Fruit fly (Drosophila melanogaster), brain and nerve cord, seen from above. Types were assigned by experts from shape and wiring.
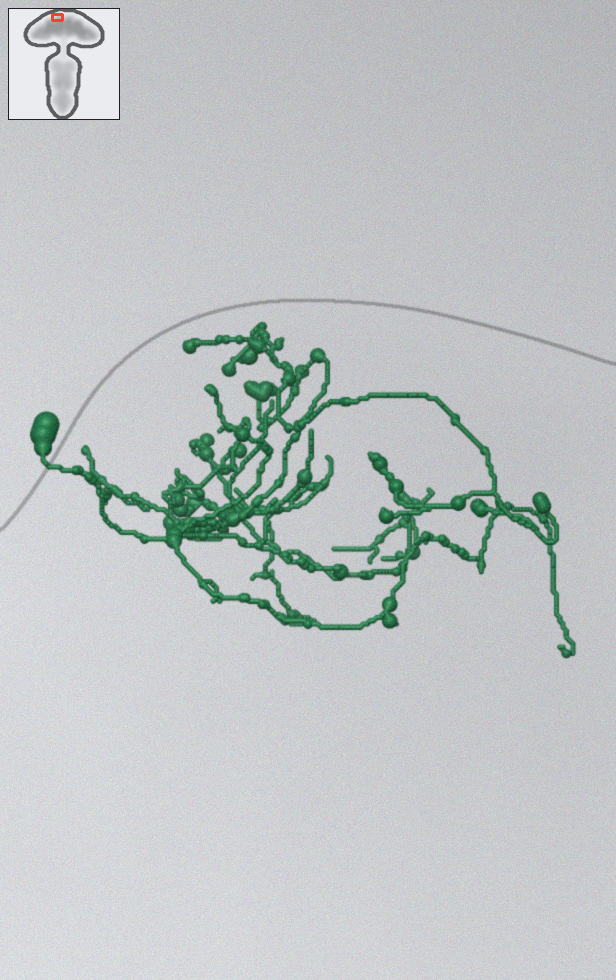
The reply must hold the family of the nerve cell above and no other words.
hemilineage ALl1_dorsal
